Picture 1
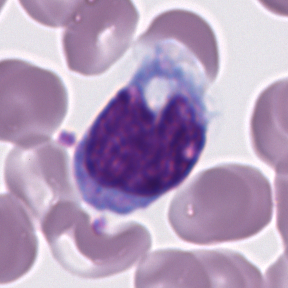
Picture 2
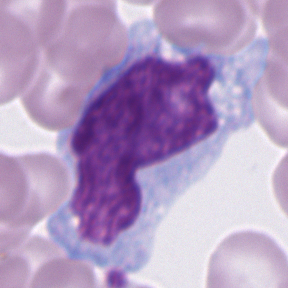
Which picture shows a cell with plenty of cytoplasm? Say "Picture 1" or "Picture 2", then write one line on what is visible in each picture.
Picture 2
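In picture 1: The nucleus fills most of the cell.
In picture 2: The cytoplasm is abundant and pale grey-blue.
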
